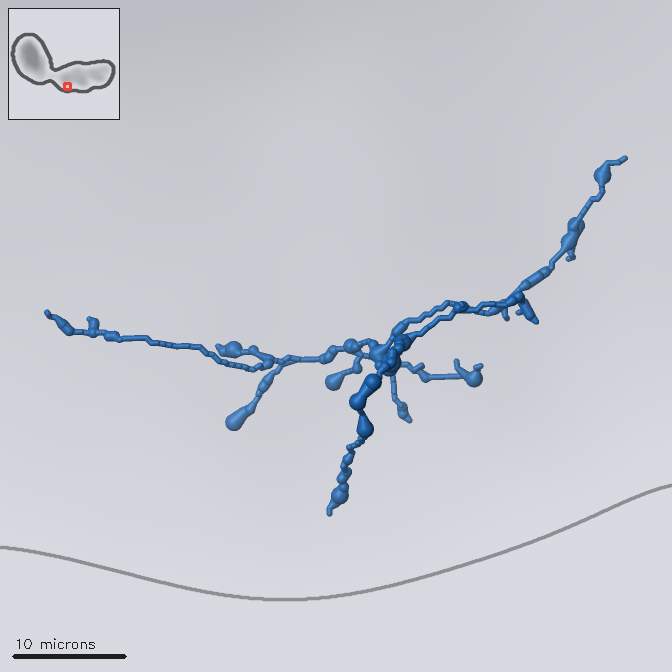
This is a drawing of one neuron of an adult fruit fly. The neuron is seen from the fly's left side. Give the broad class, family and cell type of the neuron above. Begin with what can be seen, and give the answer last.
No cell body is drawn. From left to right in the picture it spans about 50 microns. Its broad class is sensory neuron entering the nerve cord. Its family is called class mechanosensory tactile. The cell type is SNta30.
